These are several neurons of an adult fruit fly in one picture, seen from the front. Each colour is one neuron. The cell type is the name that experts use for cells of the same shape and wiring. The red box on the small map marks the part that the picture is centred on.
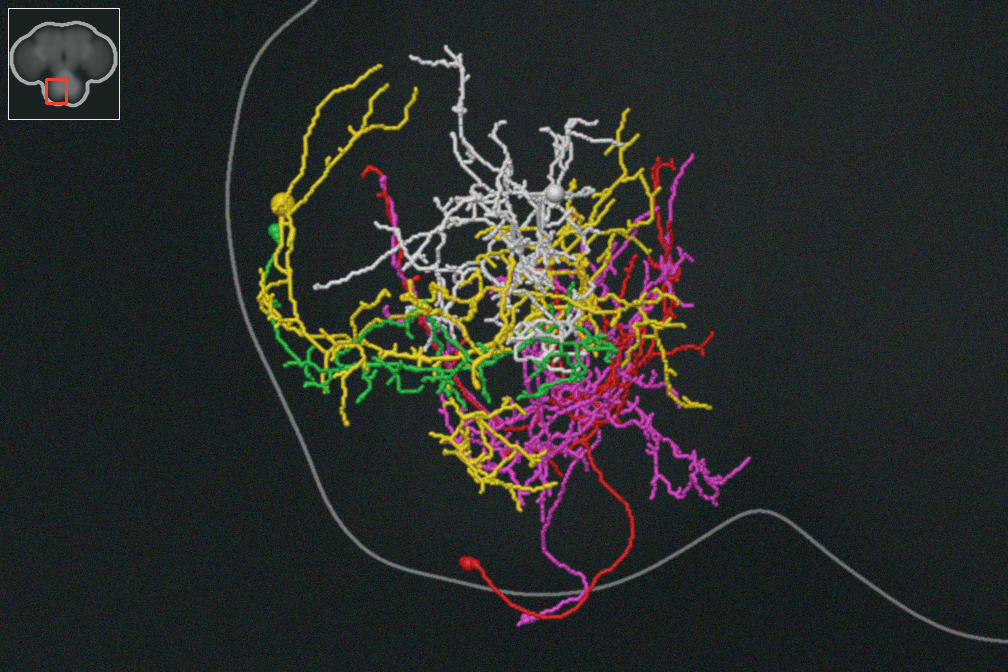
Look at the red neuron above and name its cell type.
IN20A.22A087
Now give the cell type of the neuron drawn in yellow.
IN20A.22A017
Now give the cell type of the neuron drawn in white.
IN16B083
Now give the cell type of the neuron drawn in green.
IN20A.22A089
